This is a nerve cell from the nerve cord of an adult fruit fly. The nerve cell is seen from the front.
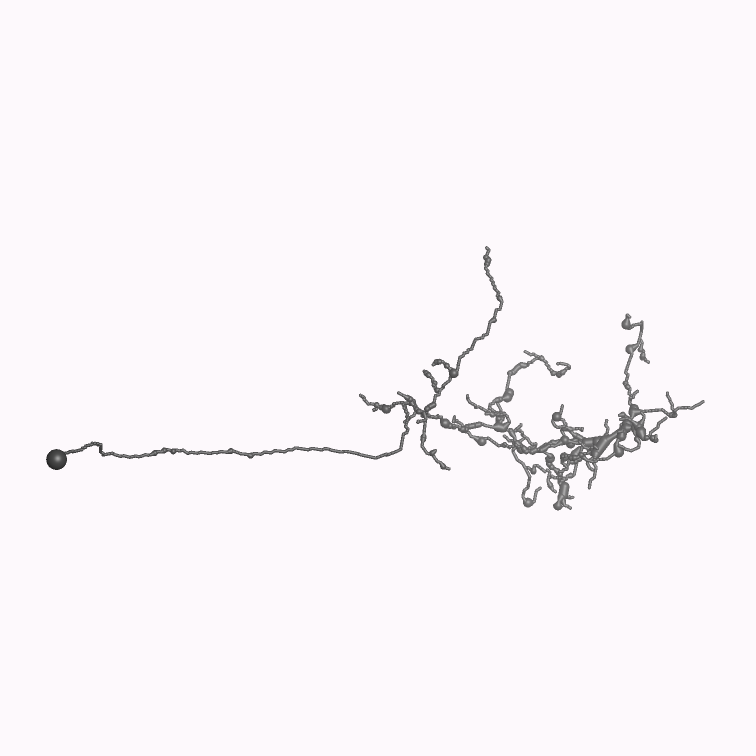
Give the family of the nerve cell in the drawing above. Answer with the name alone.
hemilineage 14A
